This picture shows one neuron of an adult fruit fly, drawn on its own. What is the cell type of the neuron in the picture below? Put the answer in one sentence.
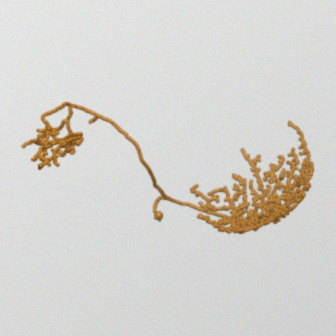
The cell type is MeVP50.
